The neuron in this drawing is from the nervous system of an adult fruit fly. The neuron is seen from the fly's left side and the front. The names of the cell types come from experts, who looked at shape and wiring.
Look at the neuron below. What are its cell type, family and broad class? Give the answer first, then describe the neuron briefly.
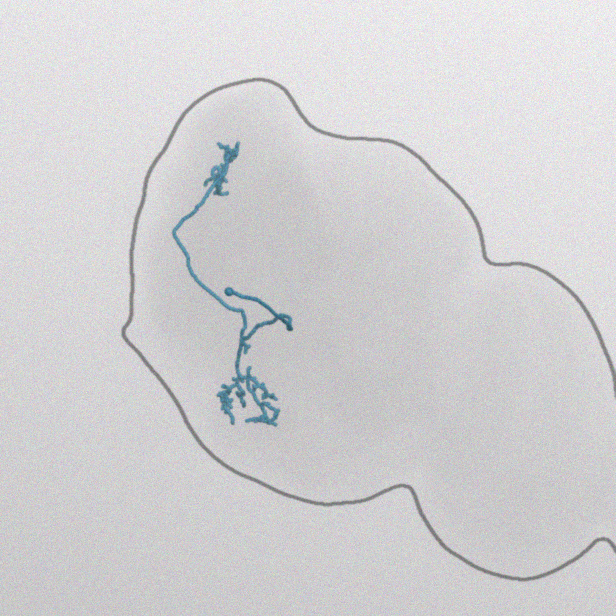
The cell type is mAL5B. The family is hemilineage CREa1_ventral. This is a central-brain intrinsic neuron. As drawn here it is taller than it is wide.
